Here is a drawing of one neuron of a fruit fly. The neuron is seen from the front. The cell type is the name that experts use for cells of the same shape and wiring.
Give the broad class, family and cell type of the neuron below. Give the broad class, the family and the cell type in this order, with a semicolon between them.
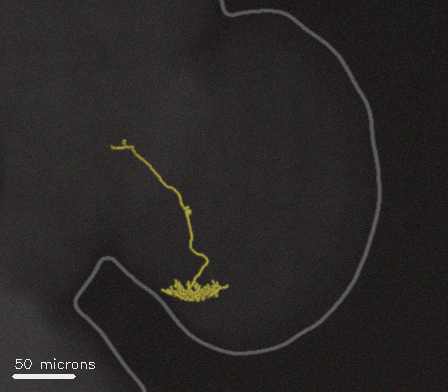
visual projection neuron; LPC; LPC2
